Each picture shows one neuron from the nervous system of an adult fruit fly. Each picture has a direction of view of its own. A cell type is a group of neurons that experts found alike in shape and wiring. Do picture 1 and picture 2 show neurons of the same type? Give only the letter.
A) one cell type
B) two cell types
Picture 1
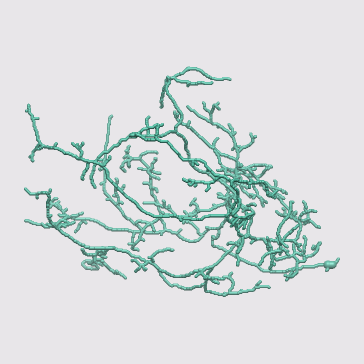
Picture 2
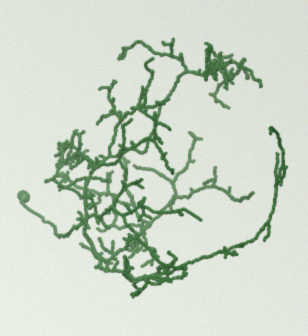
A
